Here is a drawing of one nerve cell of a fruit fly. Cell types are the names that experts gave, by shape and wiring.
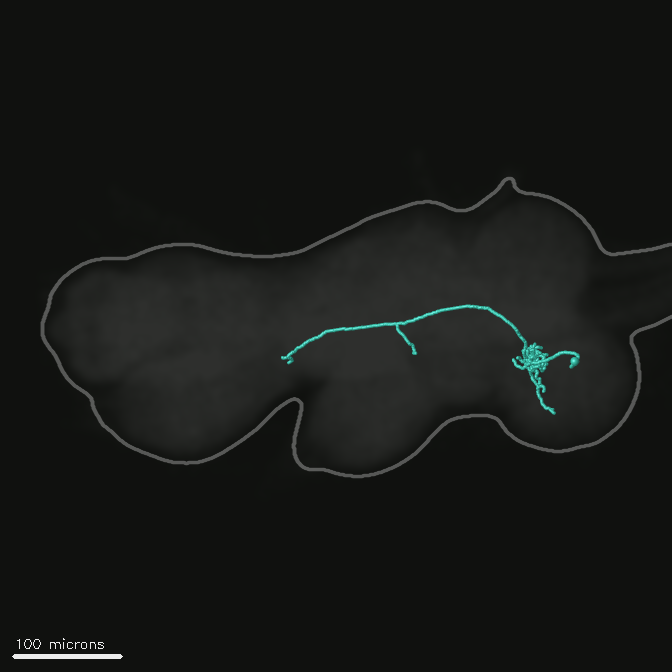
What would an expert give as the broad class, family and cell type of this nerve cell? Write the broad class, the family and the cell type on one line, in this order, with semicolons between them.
nerve-cord intrinsic neuron; hemilineage 10B; IN10B040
